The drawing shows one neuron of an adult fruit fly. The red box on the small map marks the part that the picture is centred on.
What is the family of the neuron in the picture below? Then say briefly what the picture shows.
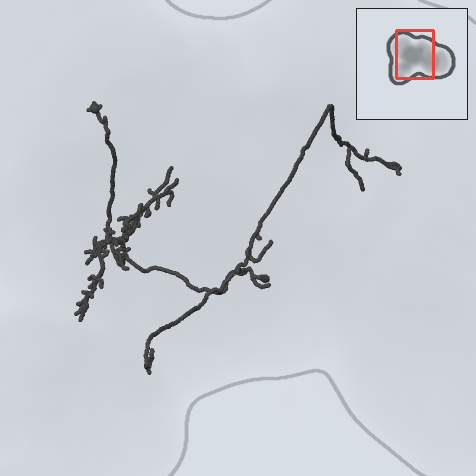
Its family is hemilineage 06A. This is an ascending neuron. Its cell body lies at the upper left of the picture. In this view it is about as wide as it is tall.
